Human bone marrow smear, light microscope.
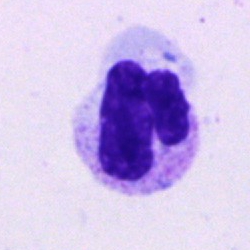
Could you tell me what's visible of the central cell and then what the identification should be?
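Start with the outline: it is roughly oval, taller than it is wide. Now follow the nucleus. It is made of two elongated lobes lying side by side, and the left lobe is larger than the right. Notice how dense the chromatin looks, stained dark purple. The cell is a segmented neutrophil.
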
